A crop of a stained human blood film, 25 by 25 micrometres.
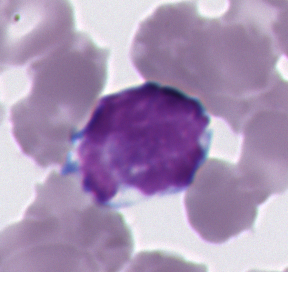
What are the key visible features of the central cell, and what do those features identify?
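Looking first at the outline, I'd call it roughly round. The nucleus takes up nearly the whole cell, and what cytoplasm shows is pale blue. I can't find any granules in it. So this is a typical lymphocyte.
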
